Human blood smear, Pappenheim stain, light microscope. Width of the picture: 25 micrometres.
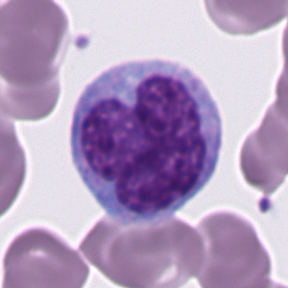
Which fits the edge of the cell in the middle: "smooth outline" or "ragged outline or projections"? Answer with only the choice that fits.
Smooth outline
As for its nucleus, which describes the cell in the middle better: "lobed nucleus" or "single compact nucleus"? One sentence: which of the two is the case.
What this cell has is a nucleus split into lobes.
